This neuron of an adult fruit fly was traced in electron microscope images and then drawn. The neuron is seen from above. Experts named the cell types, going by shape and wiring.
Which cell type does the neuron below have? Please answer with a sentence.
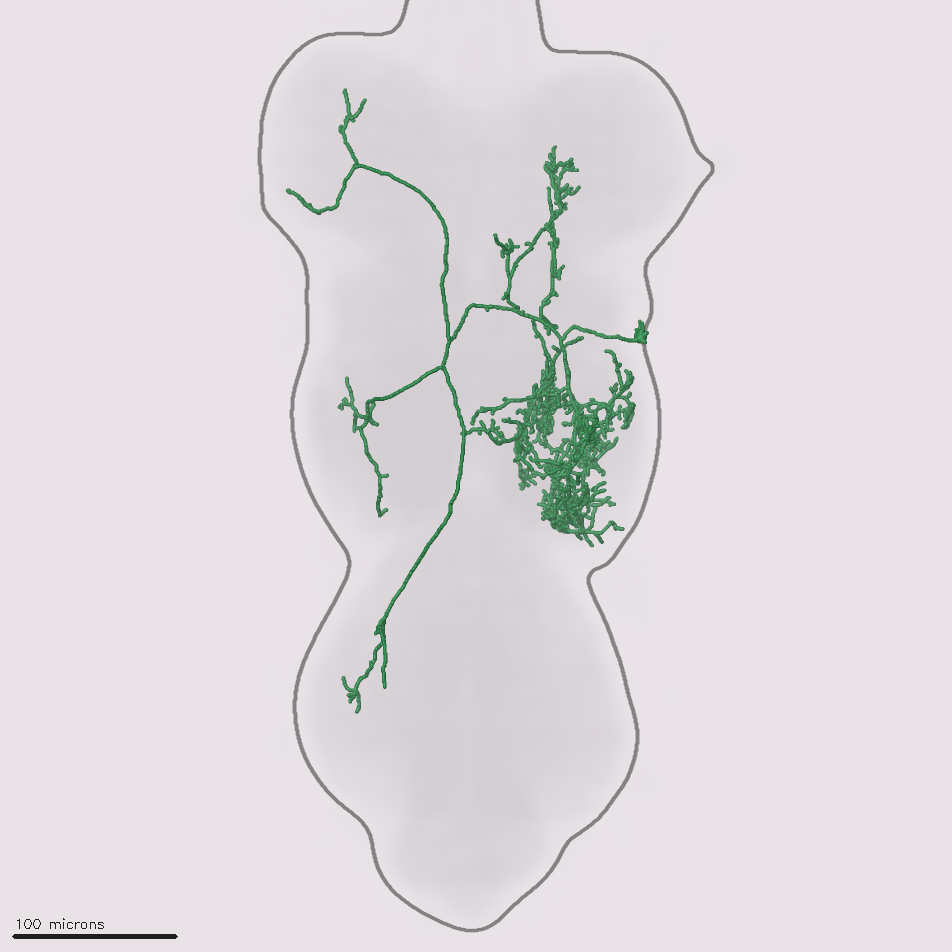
The cell type is IN18B005.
